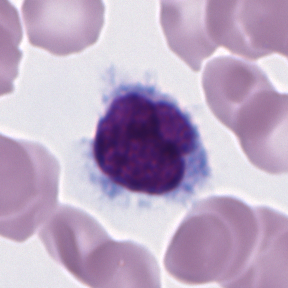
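Hairy cell in a stained smear of peripheral blood. Fine, hair-like projections fringe the edge of the pale blue cytoplasm. The nucleus of this hairy cell fills most of the cell and is indented by a cleft from its upper edge.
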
